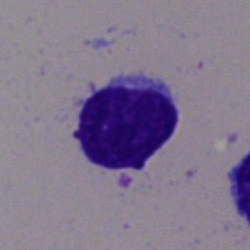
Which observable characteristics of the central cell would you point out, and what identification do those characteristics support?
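The cell is roughly round, with a slightly irregular edge. Its nucleus occupies nearly the entire cell. Along the top edge, the cytoplasm appears frayed and ragged. No granules are present in the cytoplasm. The cell is a lymphocyte.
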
